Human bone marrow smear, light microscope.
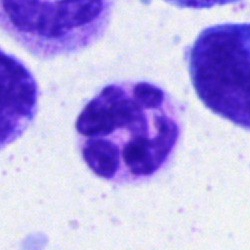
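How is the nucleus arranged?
It is divided into several separate lobes.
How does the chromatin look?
Dense and dark purple.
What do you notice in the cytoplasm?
It is pale pinkish-lilac, with only fine, faint pinkish granules.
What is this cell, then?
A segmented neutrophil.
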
